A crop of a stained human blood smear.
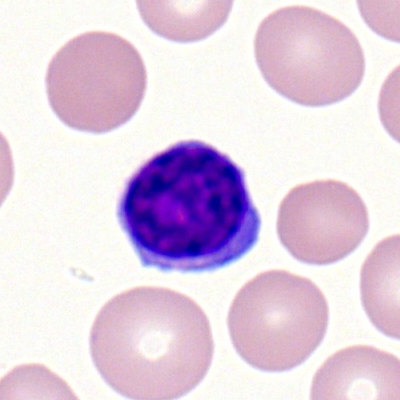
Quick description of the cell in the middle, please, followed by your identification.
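This cell has a roughly round outline. Its chromatin is dark purple and coarsely clumped. Pale blue cytoplasm forms only a thin rim, broadest along the lower right edge, and no vacuoles are present. This is a lymphocyte.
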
